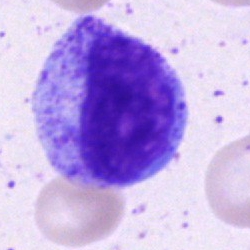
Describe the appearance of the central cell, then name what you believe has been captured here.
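Positioned toward the right side of the cell is the nucleus, whose border facing the cytoplasm is nearly straight. The cytoplasm is pale blue and contains scattered purple granules. The cell is a promyelocyte.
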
